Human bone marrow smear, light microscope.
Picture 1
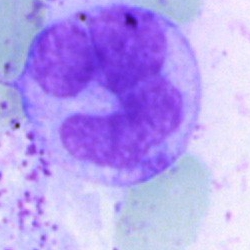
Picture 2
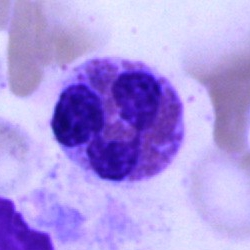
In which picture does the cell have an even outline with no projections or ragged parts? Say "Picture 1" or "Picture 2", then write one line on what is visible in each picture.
Picture 2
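In picture 1: A small pointed projection sticks out from the left edge of the cell.
In picture 2: The cell outline is round and smooth.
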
